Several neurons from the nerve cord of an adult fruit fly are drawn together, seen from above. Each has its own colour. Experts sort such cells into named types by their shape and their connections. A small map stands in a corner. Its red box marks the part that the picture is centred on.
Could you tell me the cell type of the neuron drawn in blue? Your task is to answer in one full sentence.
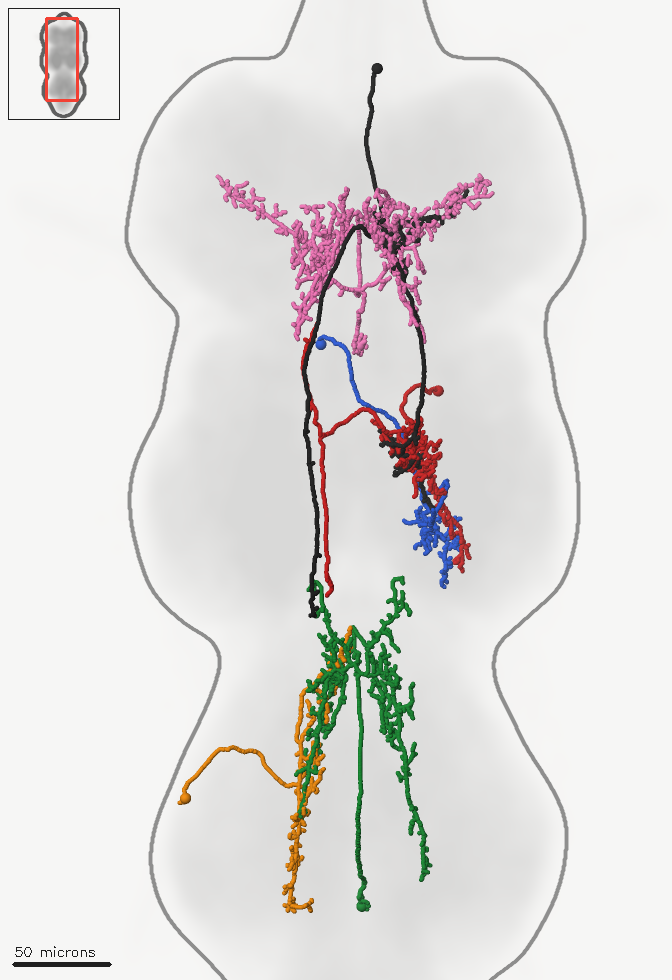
This neuron belongs to the cell type IN14A107.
